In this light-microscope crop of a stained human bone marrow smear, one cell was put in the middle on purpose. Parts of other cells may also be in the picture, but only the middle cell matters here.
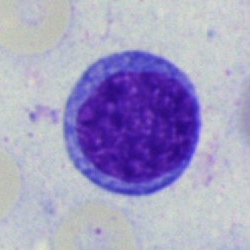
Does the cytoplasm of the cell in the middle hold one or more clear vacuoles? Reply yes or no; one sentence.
No, not a single vacuole is visible in its cytoplasm.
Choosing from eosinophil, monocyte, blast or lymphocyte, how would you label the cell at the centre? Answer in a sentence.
The cell at the middle of the frame should be recorded as a blast.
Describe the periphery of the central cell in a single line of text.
Thanks for asking; the cell edge is smooth and has no projections.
